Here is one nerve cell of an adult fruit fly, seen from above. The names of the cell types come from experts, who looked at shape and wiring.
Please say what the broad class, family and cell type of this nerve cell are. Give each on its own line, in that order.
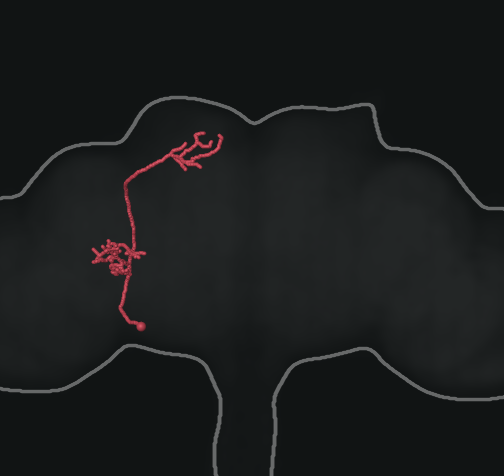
central-brain intrinsic neuron
hemilineage DL1_ventral
SMP578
